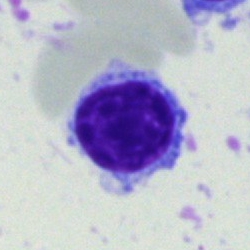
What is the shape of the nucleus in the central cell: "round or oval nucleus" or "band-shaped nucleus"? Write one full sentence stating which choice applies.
The shape of the nucleus is one compact round or oval mass.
